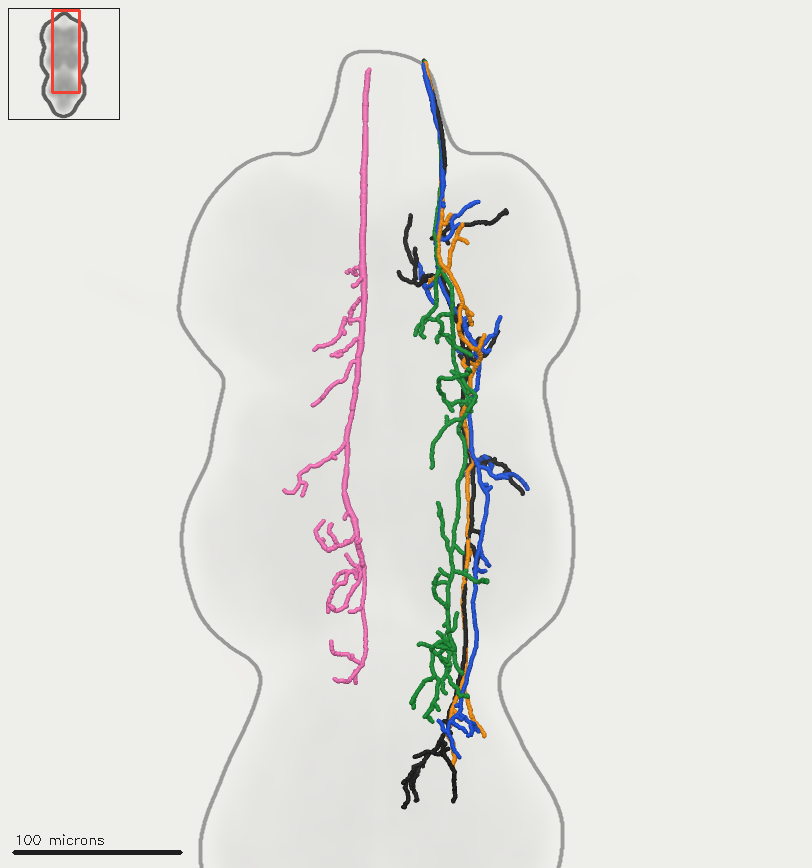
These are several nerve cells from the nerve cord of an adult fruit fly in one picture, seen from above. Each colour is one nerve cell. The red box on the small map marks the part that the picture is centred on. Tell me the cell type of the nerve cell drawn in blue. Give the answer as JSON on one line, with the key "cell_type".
{"cell_type": "DNb06"}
